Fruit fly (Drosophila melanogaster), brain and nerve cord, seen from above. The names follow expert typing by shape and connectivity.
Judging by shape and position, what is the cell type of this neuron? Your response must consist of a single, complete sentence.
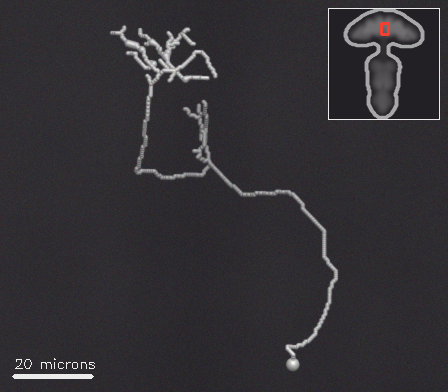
So far as cell type goes, this neuron is vDeltaA_b.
